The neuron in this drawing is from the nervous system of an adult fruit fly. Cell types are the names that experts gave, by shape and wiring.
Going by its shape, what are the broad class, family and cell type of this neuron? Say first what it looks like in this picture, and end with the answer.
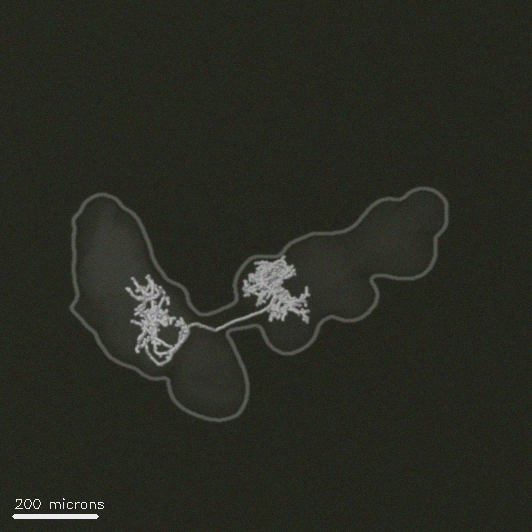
From left to right in the picture it spans about 450 microns. In this view it is wider than it is tall. Its broad class is ascending neuron. Its family is hemilineage 27X. The cell type is AN27X011.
